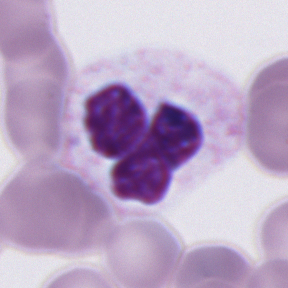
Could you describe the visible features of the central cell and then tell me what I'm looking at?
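Here the nucleus is divided into three lobes. Notice how they lie close together in the middle of the cell, touching one another. The cytoplasm has no vacuoles, and the outline is roundish with a smooth edge. This is a segmented neutrophil.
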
